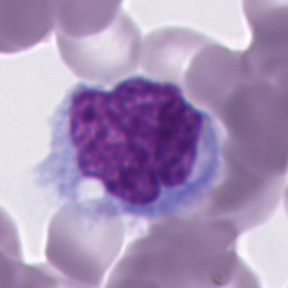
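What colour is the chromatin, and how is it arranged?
Dark purple and coarsely clumped.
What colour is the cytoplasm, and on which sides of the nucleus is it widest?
Pale blue, widest on the left and lower sides.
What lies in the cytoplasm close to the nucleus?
A clear round space, just below and left of the nucleus.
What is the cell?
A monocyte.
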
